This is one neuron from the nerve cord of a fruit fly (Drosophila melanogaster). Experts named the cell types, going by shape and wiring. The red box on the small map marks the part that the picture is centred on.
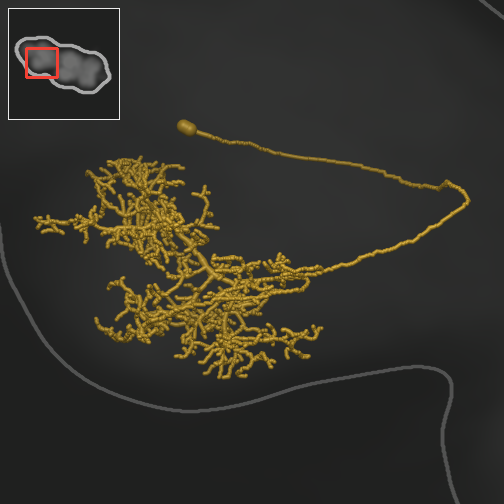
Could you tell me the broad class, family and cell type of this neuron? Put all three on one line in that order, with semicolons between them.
nerve-cord intrinsic neuron; hemilineage 06B; IN06B029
